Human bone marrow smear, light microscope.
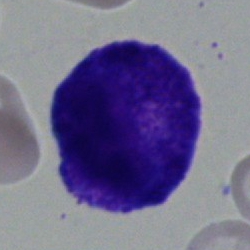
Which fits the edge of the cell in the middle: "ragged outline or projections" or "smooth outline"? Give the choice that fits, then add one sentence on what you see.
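Ragged outline or projections. The cell is roughly round with a finely rough, slightly bumpy edge.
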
